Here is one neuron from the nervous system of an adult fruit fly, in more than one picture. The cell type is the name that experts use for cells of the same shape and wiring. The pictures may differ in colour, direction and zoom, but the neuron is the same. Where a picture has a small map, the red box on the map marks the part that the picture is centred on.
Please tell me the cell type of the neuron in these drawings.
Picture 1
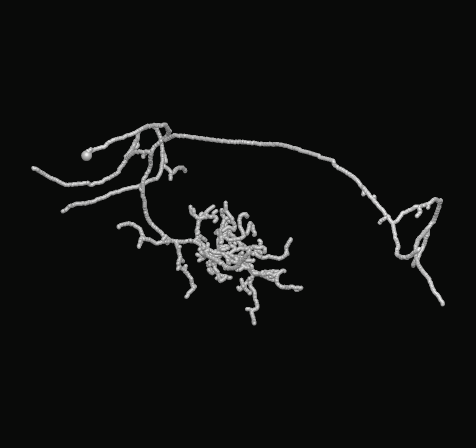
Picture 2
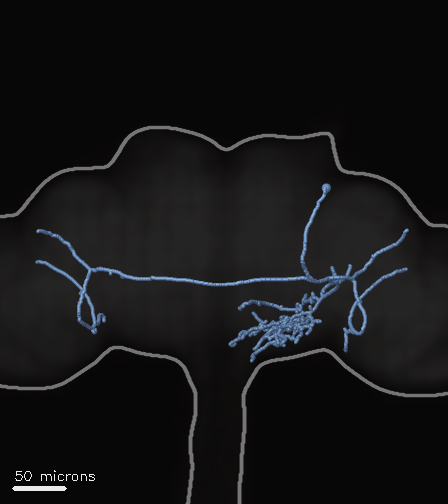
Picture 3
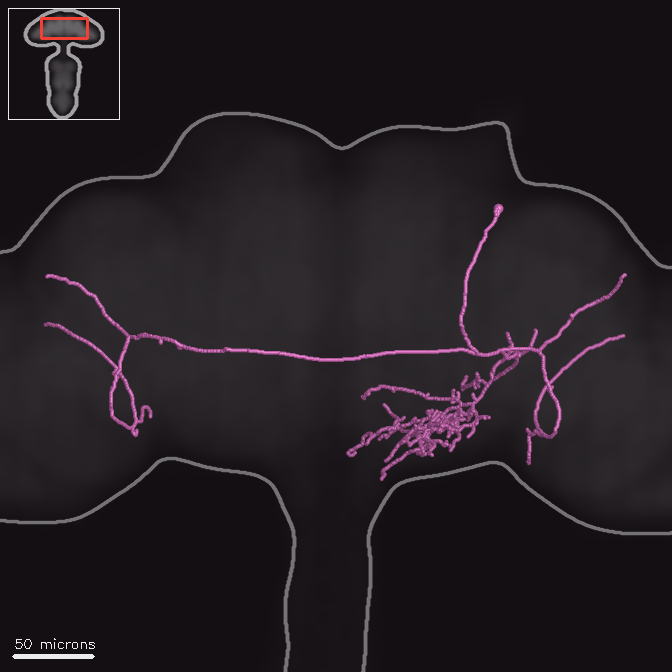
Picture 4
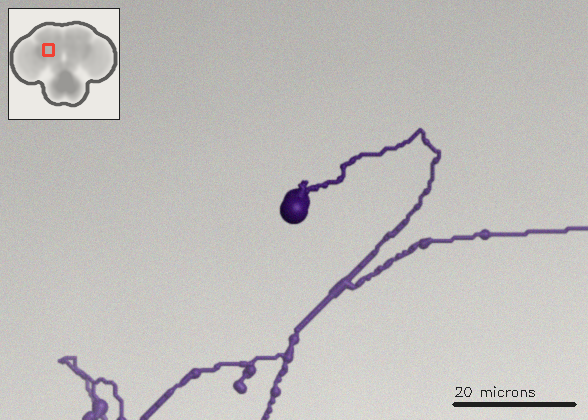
PVLP046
